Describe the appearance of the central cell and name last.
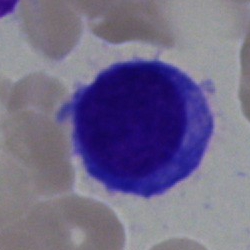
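Roughly round in shape, the cell has a border bearing small irregular blebs and projections rather than a smooth edge. The nucleus occupies nearly the whole cell. It stains a very dark, dense purple-blue. The cell is a plasma cell.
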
